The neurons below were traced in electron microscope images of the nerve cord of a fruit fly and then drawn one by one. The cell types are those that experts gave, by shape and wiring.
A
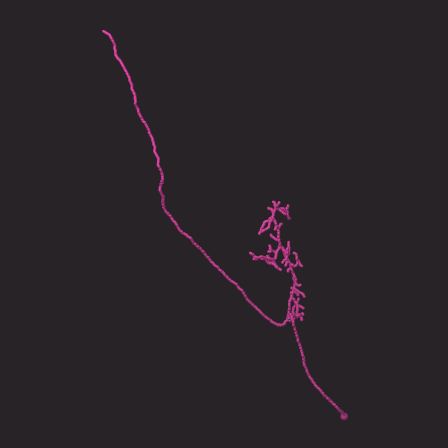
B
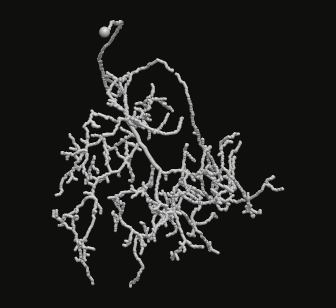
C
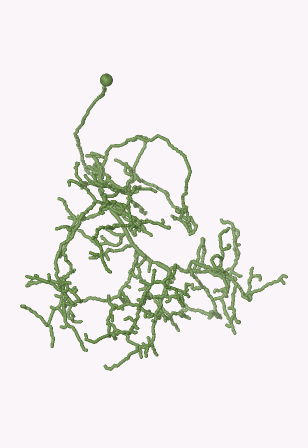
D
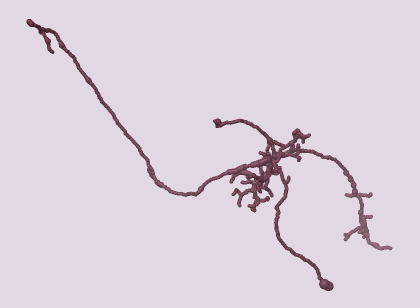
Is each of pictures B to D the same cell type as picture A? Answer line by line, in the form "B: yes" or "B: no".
B: no
C: no
D: yes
